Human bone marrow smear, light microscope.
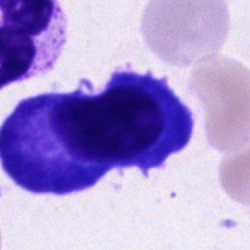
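Plasma cell, in the middle of the smear. Its outline is irregular, I'd say elongated from left to right. The nucleus sits off-centre toward the right, and the widest part of the cytoplasm lies to its left. Small pointed projections stick out at the upper and lower right edges.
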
